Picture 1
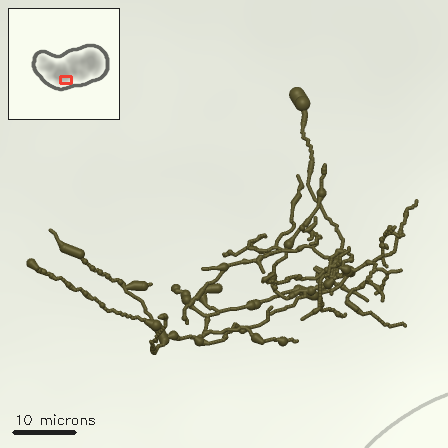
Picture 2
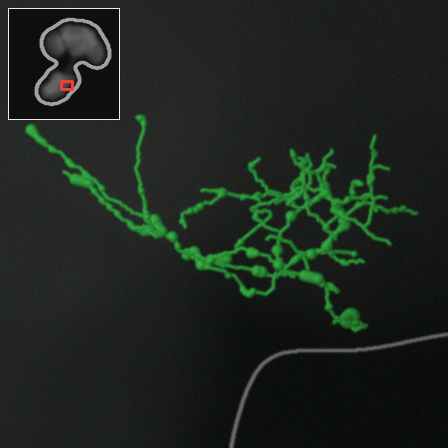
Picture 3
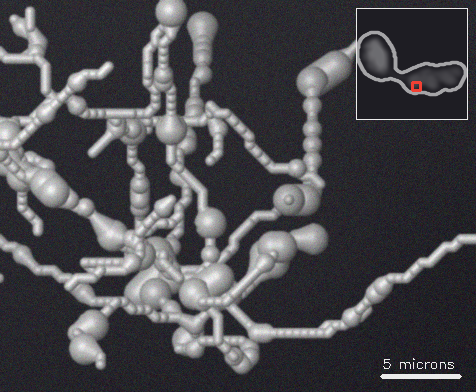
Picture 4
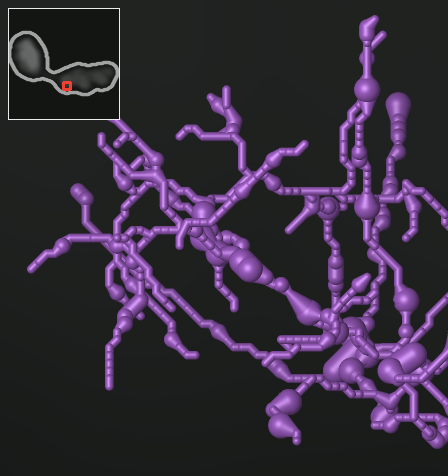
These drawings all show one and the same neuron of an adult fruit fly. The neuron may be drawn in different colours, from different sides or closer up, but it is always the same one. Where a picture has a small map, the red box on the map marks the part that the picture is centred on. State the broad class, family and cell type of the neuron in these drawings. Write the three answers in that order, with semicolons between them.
nerve-cord intrinsic neuron; hemilineage 01B; IN01B073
